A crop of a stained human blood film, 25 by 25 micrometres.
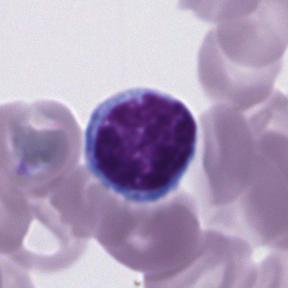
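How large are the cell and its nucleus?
The cell is about 10 micrometres across; the nucleus, round in outline, is about 9 micrometres across and fills about 80% of the cell's area.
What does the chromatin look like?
It is dense and coarsely clumped, stained deep purple.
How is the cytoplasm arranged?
It forms a thin blue rim around the nucleus, widest on the left and lower side, inside a smooth, nearly circular cell outline.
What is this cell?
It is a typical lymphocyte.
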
